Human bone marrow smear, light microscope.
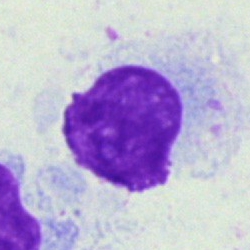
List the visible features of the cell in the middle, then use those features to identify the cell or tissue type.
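The nuclear edge first: slightly bumpy and uneven, most of all at the lower right. The chromatin seems clumped, small paler patches scattered among darker areas. There's abundant cytoplasm, reaching furthest from the nucleus towards the upper right, and I see a few small pinkish-purple granules to the right of the nucleus. This is a hairy cell.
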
